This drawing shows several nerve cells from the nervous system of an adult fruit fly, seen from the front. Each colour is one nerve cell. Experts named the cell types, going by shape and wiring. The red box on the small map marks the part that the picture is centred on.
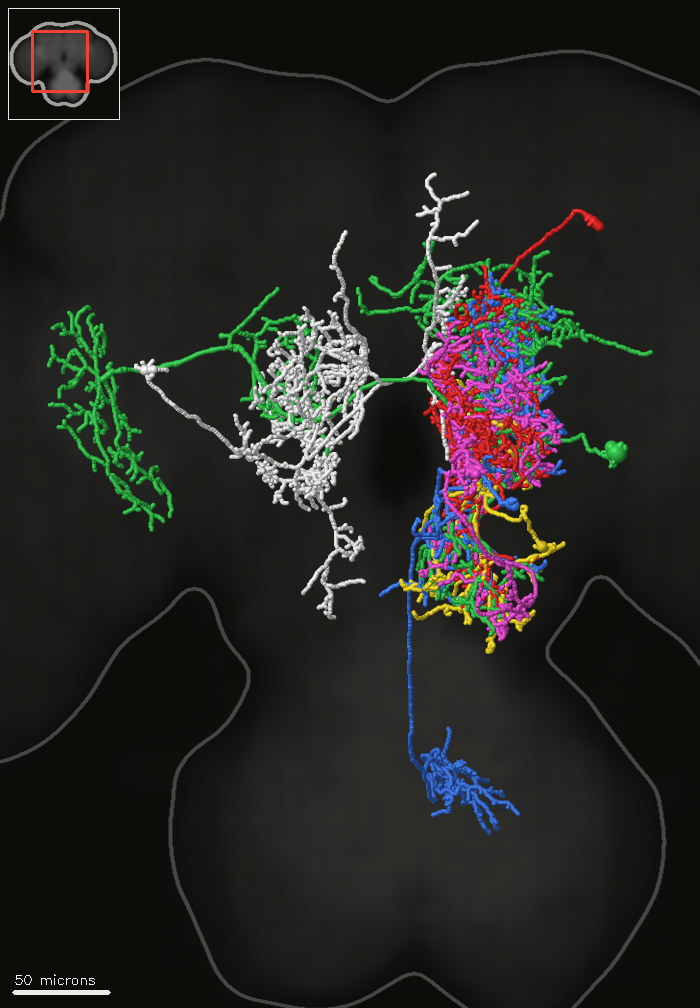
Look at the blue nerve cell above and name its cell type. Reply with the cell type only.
DNbe006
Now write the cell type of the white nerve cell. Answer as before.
LAL102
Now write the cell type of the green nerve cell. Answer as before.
LoVC12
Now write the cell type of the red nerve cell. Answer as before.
VES005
